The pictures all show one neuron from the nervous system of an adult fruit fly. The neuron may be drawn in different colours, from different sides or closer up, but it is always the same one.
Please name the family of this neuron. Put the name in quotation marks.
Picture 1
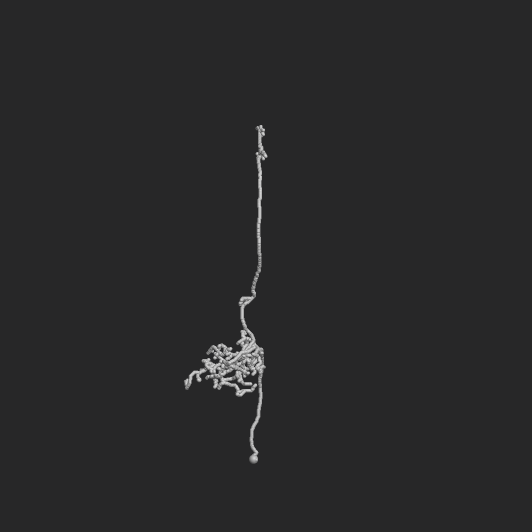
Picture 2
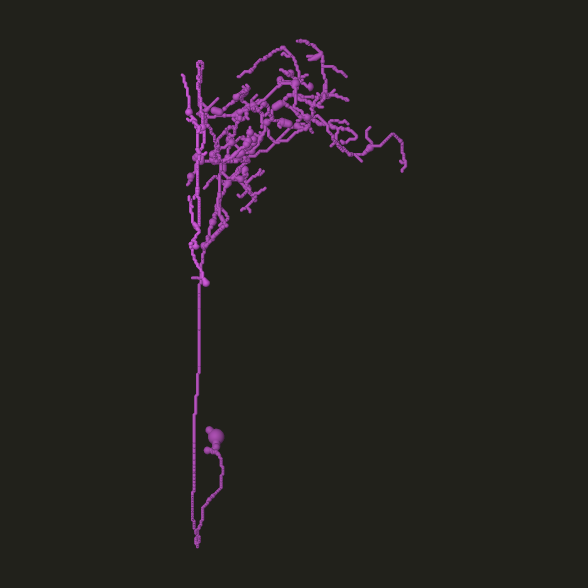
"hemilineage LB5"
